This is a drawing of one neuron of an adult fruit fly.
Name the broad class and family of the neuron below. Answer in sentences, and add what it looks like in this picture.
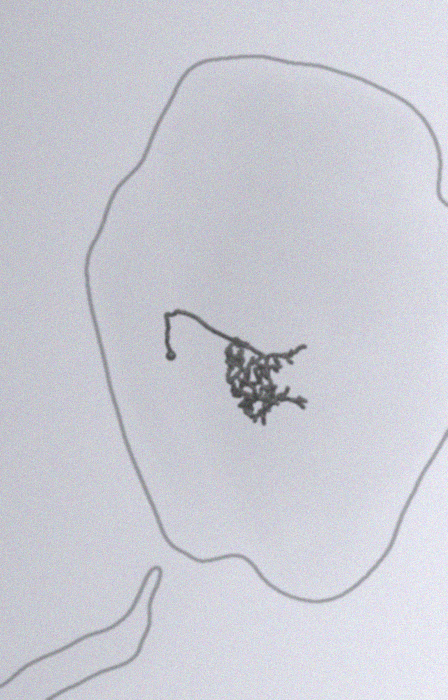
It is a central-brain intrinsic neuron. Its family is hemilineage DM5_ventral. The cell body is in the middle of the picture. In this view it is about as wide as it is tall.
